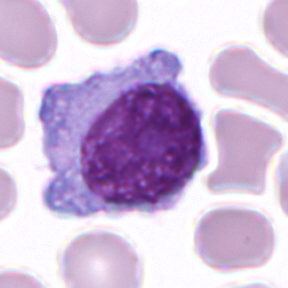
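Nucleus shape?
Roundish to oval; no lobes, no deep indentation.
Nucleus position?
Off-centre, toward the right.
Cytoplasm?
Pale greyish blue; broad on the left, thin rim on the right.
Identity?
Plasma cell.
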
